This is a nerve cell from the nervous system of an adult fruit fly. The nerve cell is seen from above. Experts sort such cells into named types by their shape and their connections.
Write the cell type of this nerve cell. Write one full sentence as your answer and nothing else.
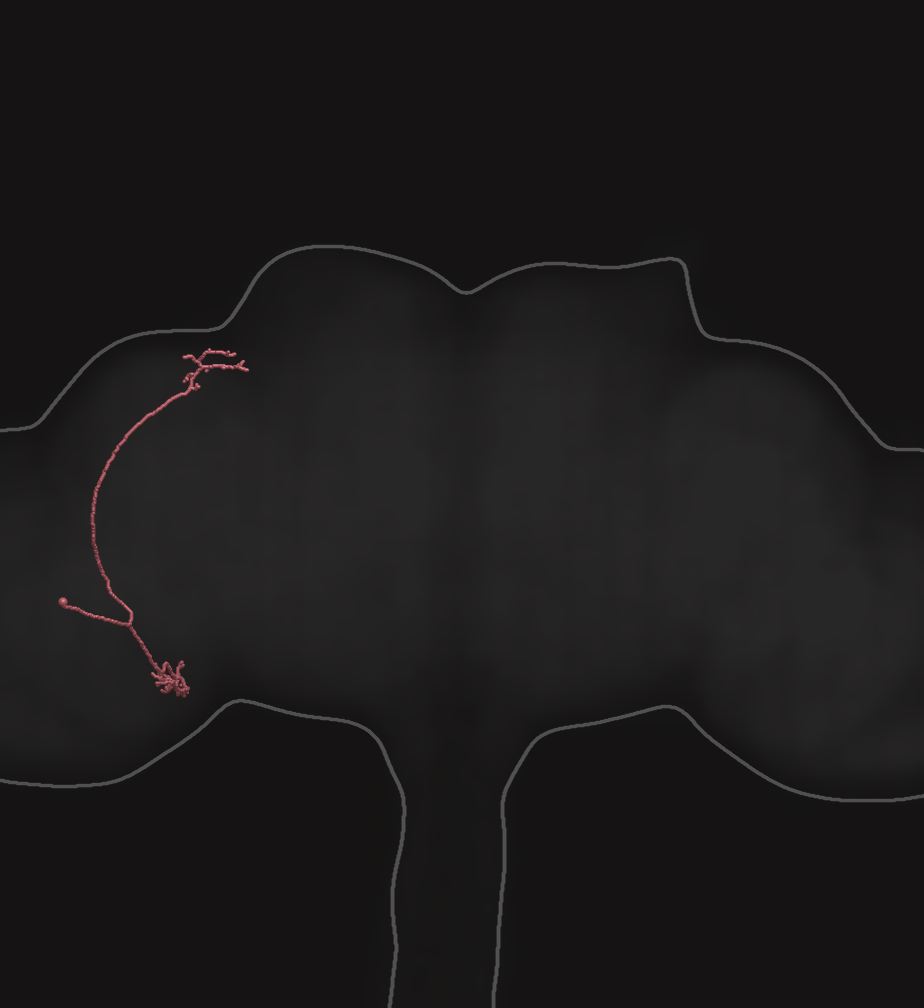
The nerve cell is typed under the name LC10c-1.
